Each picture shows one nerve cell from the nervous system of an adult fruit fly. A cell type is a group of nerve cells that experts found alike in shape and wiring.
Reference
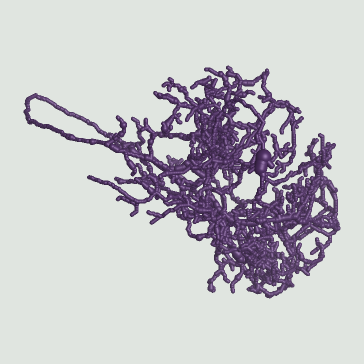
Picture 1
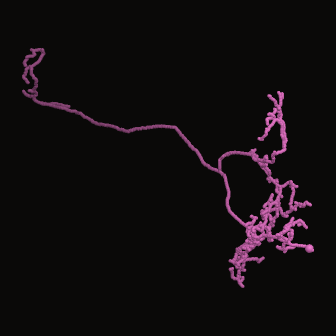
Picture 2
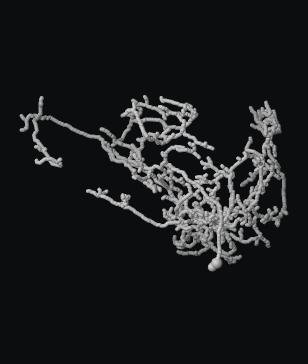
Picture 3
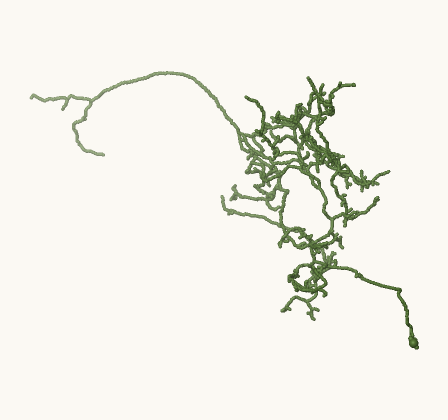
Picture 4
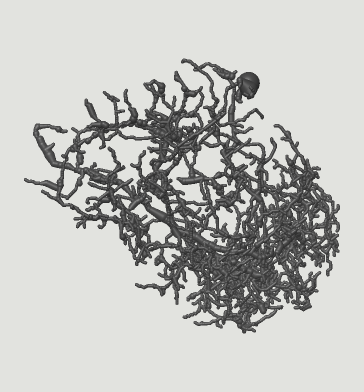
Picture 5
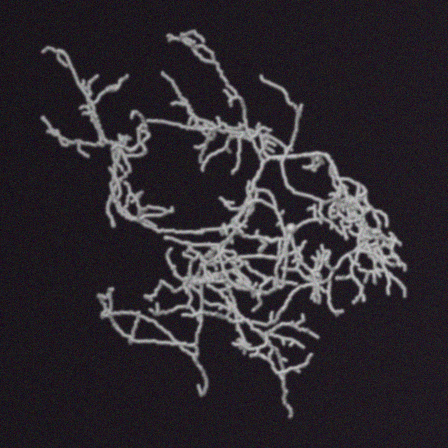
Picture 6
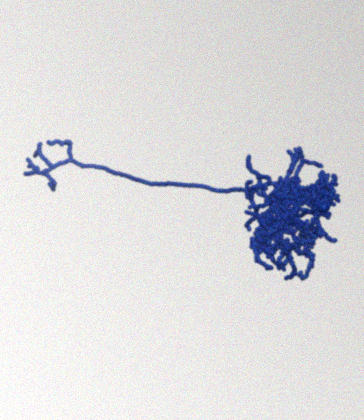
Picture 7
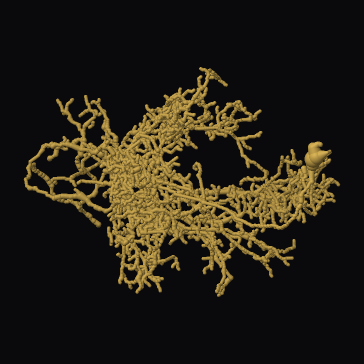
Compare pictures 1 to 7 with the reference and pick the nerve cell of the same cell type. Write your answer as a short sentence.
Picture 4 shows a nerve cell of the same cell type.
